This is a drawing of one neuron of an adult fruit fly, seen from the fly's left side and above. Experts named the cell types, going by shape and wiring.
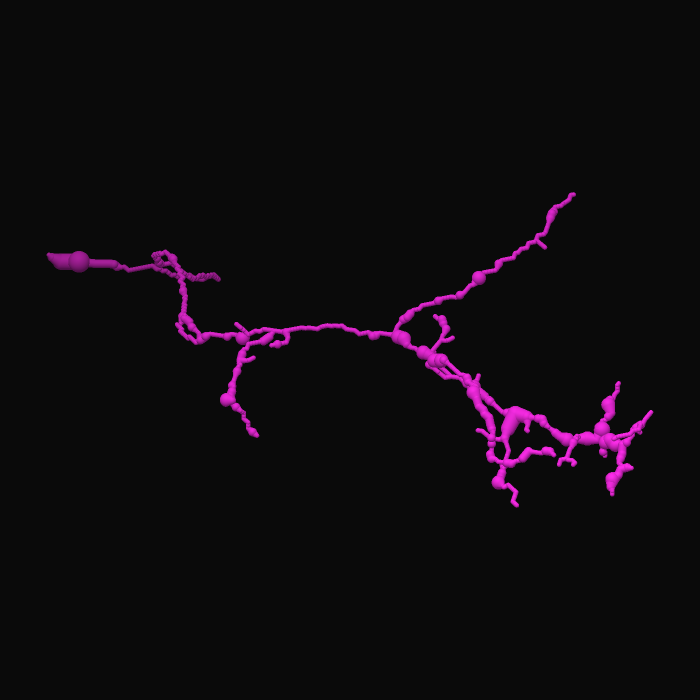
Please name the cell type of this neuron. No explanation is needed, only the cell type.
IN14A086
